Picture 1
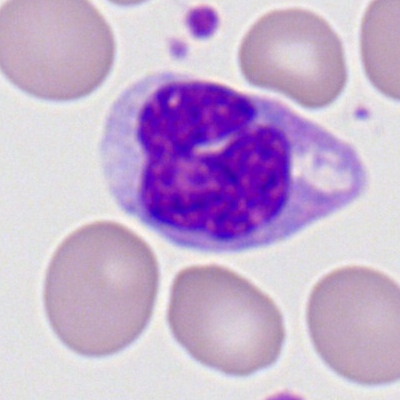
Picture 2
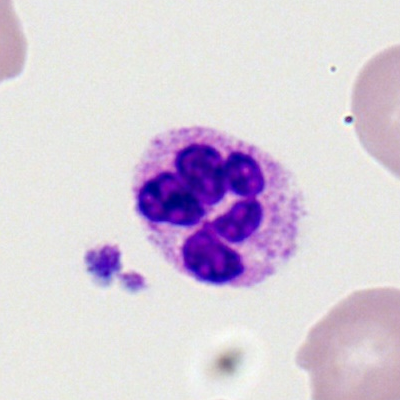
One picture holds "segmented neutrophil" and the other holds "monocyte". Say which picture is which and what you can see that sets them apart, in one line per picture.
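Picture 1 – monocyte. No distinct granules are visible in the cytoplasm.
Picture 2 – segmented neutrophil. The cytoplasm holds many fine, small pinkish-violet granules.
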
